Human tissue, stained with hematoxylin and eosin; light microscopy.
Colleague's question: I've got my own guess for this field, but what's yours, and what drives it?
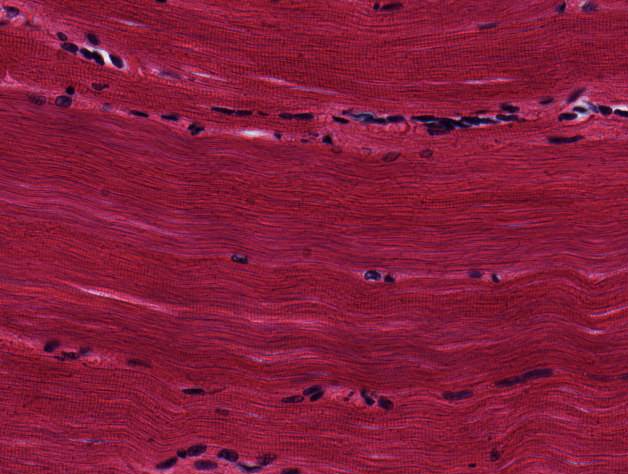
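I'd say this is mainly skeletal muscle. Long parallel fibres fill the whole field, running roughly horizontally from left to right, and they show fine transverse cross-striations.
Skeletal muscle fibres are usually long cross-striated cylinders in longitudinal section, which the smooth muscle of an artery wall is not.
The nuclei, I notice, lie at the margins of the fibres rather than in their centres.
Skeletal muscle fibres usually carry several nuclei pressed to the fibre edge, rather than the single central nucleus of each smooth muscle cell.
The cytoplasm stains deep, even pink-red.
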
